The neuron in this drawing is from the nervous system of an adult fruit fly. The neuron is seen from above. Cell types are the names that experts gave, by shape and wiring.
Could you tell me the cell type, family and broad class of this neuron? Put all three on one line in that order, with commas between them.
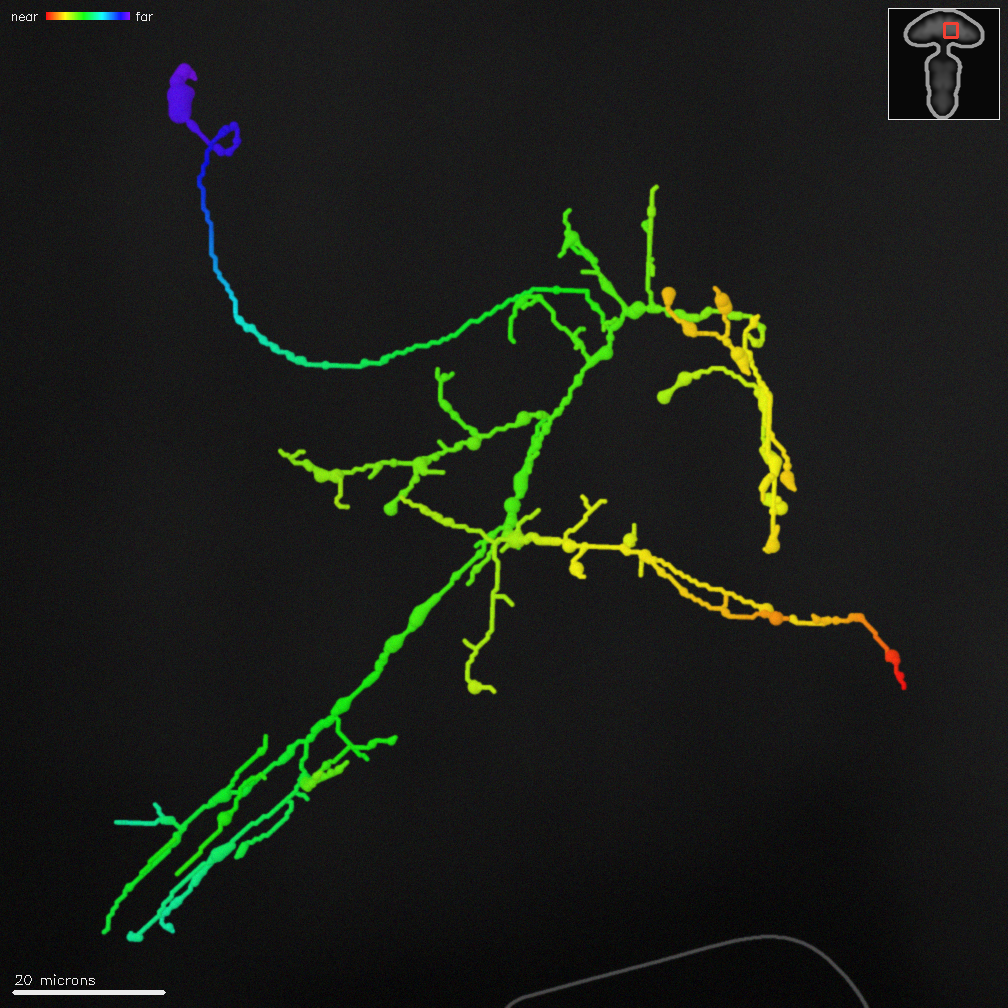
CB3798, hemilineage MX3, central-brain intrinsic neuron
